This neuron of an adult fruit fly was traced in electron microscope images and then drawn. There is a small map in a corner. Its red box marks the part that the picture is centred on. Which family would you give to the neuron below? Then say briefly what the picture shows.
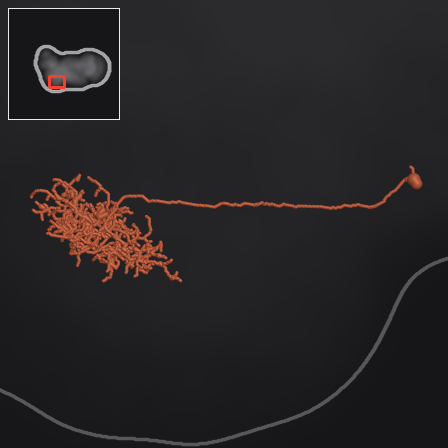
Its family is Pm. This is an optic-lobe intrinsic neuron. Its cell body lies on the right of the picture. The picture shows dozens of branch ends.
